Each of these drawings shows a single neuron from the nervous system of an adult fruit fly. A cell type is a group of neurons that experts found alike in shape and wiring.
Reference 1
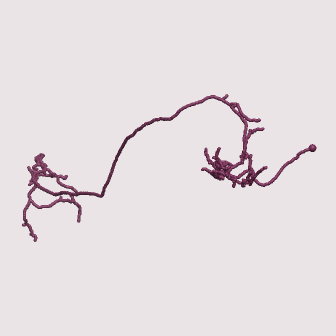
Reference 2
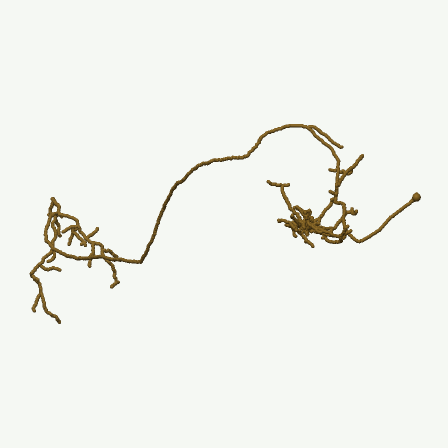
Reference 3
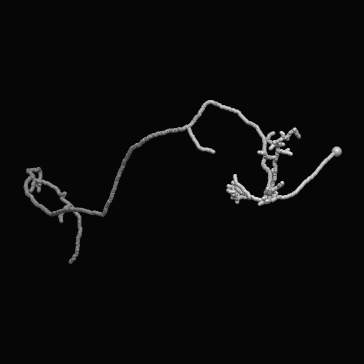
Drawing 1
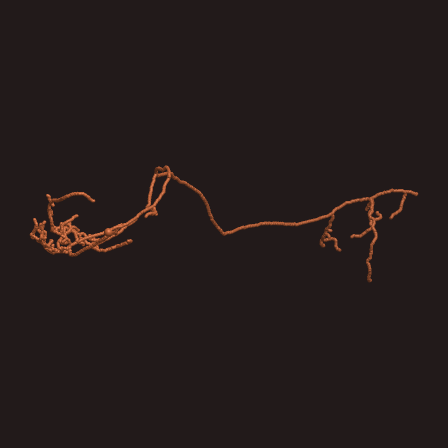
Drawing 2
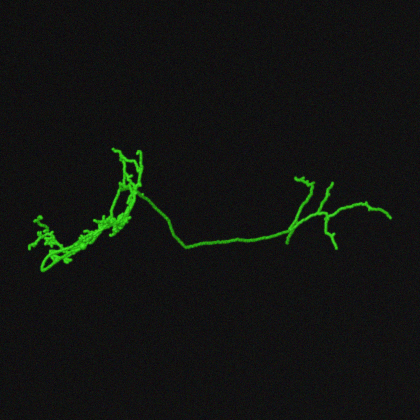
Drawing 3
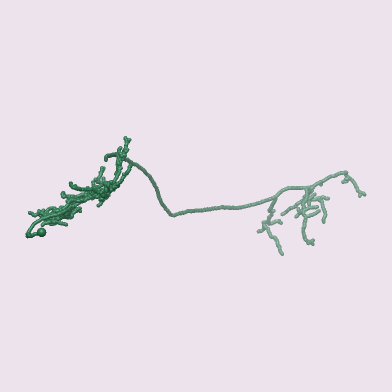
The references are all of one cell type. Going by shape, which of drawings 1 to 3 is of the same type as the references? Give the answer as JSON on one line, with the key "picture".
{"picture": 1}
